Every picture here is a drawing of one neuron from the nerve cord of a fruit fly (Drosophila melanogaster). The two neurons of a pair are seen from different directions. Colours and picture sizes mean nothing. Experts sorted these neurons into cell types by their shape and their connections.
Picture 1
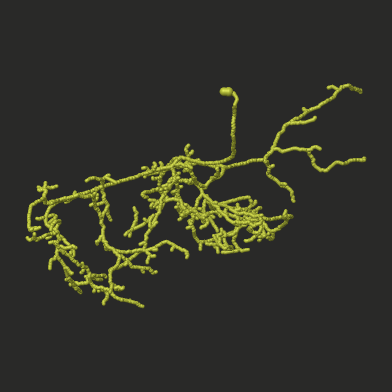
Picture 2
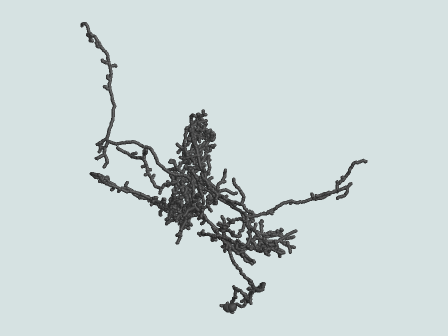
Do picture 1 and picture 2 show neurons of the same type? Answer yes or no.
no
